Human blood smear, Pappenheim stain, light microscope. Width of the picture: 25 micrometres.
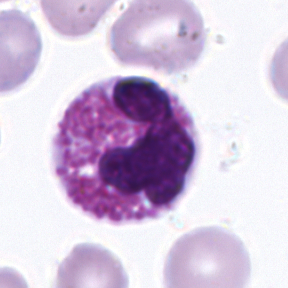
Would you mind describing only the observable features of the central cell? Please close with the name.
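The cell is about 13 micrometres across. Its nucleus is divided into separate lobes and lies toward the right side. Coarse, round, reddish-pink granules pack the cytoplasm. This cell is an eosinophil.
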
